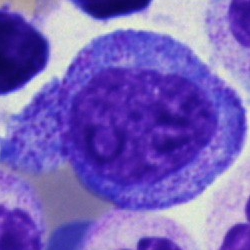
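Promyelocyte, central cell, stained bone marrow smear. Roughly round, with an irregular cytoplasmic bulge on the left side. Nucleus fills most of the cell; a rim of cytoplasm runs all the way around it. Cytoplasm blue, fine purple granules scattered through it.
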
